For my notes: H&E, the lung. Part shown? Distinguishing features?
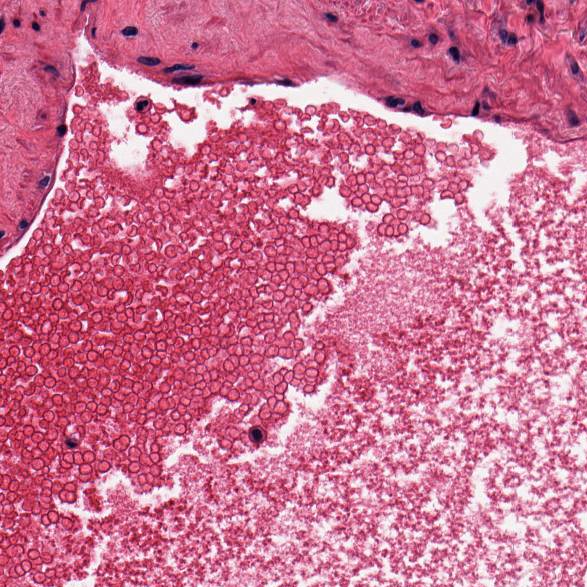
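The field shows blood in a vessel or clot. Blood fills all but the top edge, and in its upper left part the red blood cells are densely packed and keep sharp, round outlines.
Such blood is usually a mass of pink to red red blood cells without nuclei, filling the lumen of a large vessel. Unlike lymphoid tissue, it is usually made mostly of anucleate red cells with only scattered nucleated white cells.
Here only a few scattered cells with dark round nuclei lie among the red blood cells. Toward the lower right the blood turns paler and granular, without distinct cell outlines, and a band of pink fibrous tissue runs along the top edge.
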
